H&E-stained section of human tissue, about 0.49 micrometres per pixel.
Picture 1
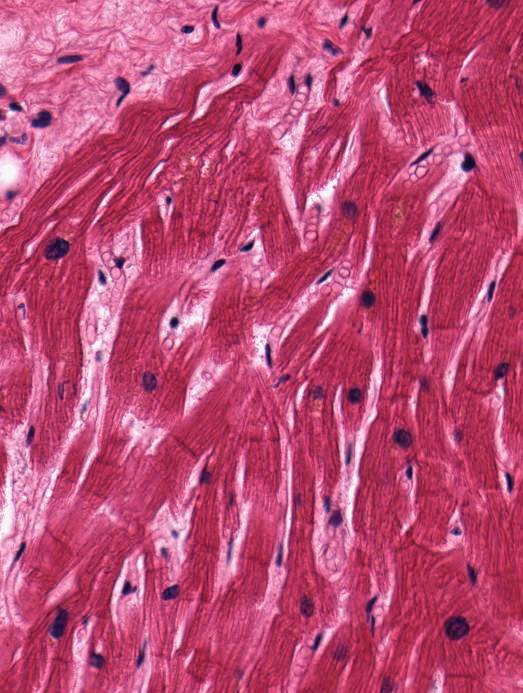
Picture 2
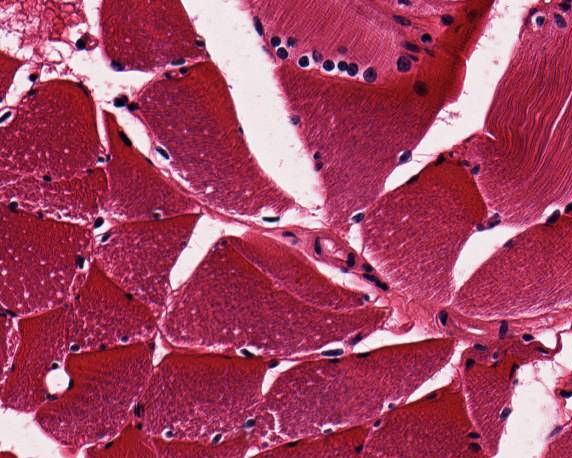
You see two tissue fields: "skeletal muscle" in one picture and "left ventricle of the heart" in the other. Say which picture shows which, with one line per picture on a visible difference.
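The field in picture 1 comes from the left ventricle of the heart. Small yellow-brown granules lie in the cytoplasm beside some of the central nuclei.
The field in picture 2 comes from the skeletal muscle. The fibre nuclei are small, dark and sit at the edges of the fibres rather than in their centres.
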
